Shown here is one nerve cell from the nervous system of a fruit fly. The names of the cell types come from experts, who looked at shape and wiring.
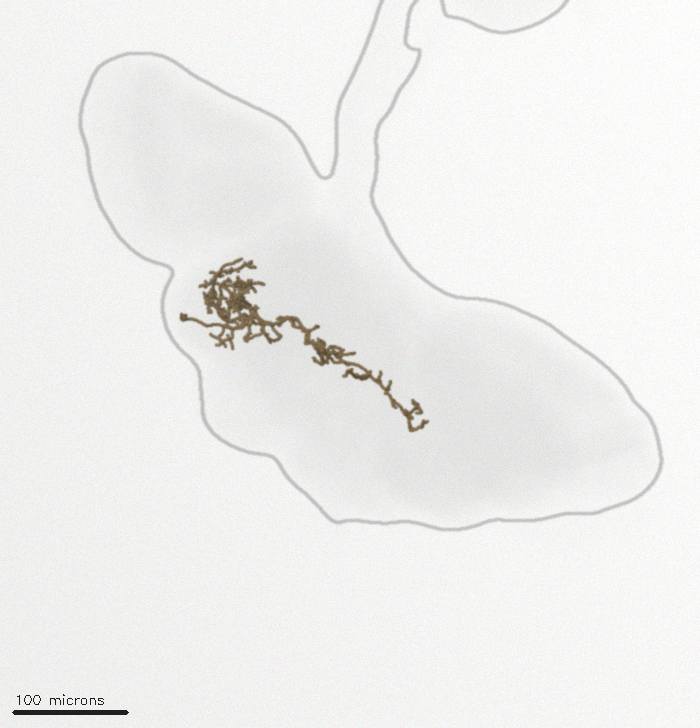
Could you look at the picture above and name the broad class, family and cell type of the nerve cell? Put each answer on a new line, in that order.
central-brain intrinsic neuron
hemilineage LALa1_anterior
AVLP096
